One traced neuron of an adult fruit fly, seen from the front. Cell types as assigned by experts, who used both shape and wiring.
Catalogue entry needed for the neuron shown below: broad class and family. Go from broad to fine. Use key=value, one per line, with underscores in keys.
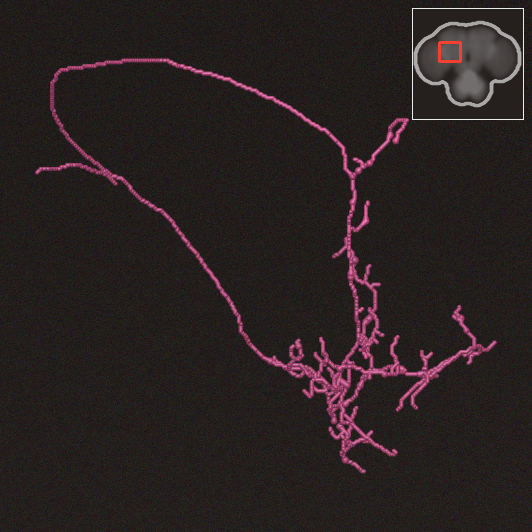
broad_class=central-brain intrinsic neuron
family=hemilineage SLPa&l1_lateral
